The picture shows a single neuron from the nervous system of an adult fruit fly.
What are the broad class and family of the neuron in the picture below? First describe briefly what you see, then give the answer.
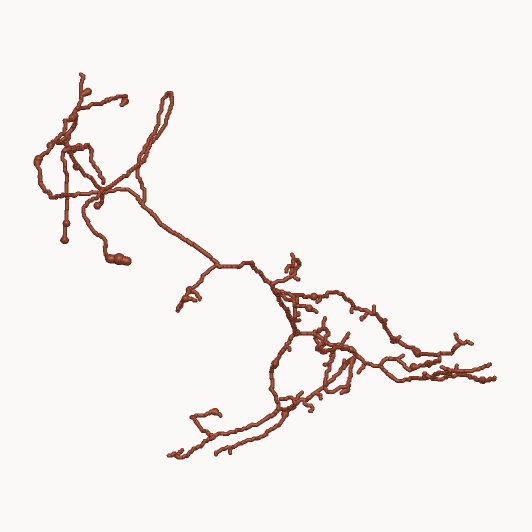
The cell body is on the left of the picture. Dozens of branch ends can be seen. It is a nerve-cord intrinsic neuron. Its family is hemilineage 03A.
